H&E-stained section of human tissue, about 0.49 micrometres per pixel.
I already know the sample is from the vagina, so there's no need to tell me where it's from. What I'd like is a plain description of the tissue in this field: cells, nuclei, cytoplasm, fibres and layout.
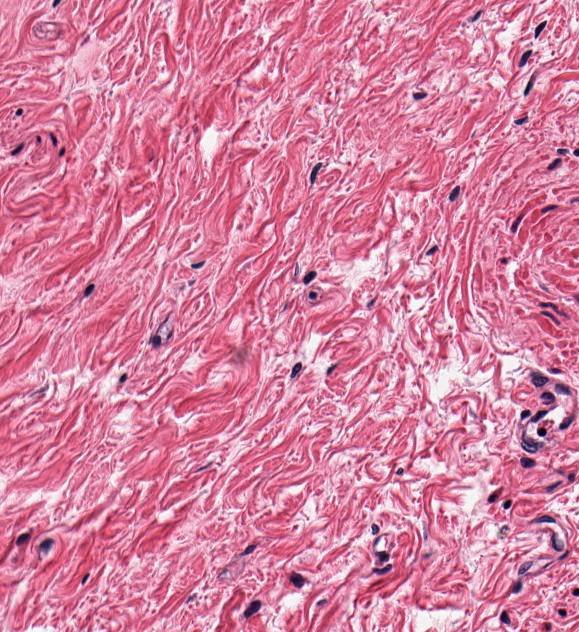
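It's all collagenous connective tissue across the field, with no epithelium anywhere. The bundles stain deep pink and follow a wavy course. The scattered nuclei are small, dark and elongated to oval, with no cytoplasm visible around them. And there aren't any fat cells in the field.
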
